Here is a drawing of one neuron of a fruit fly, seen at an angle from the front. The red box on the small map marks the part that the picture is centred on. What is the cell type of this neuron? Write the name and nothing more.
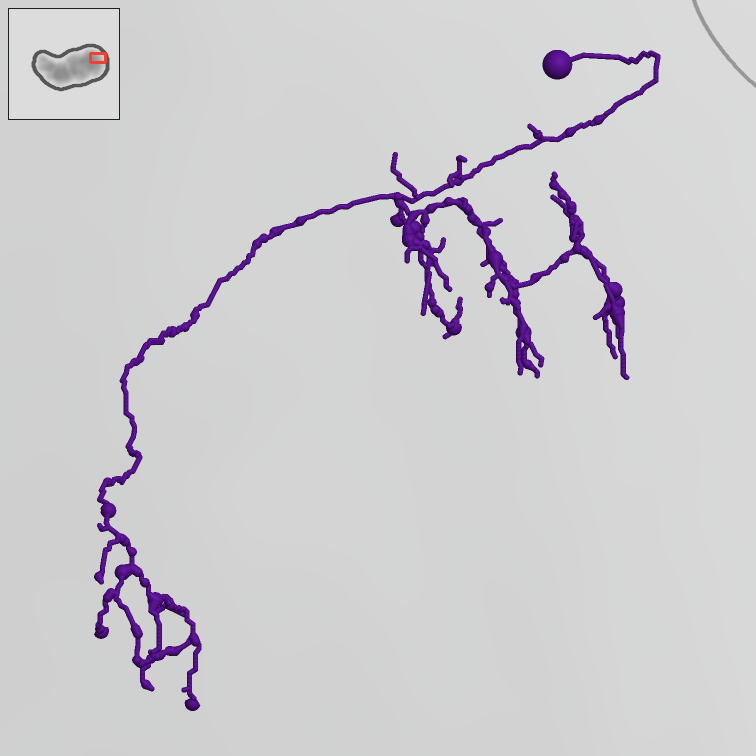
Tm36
